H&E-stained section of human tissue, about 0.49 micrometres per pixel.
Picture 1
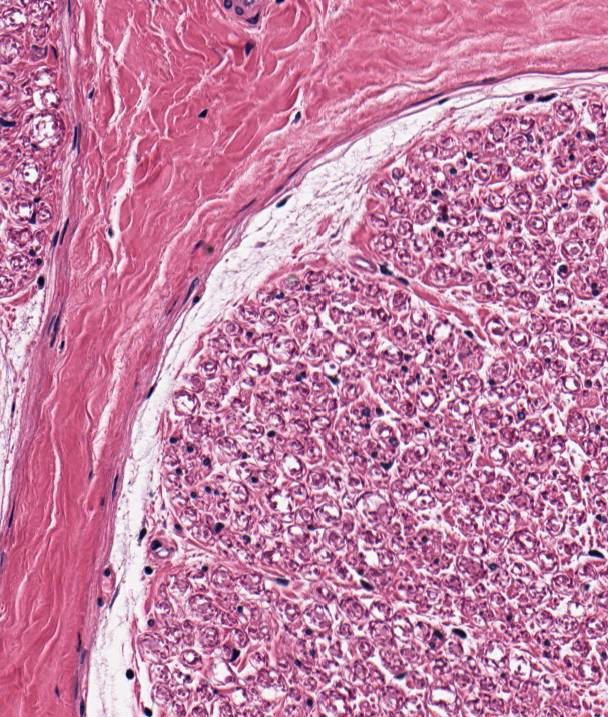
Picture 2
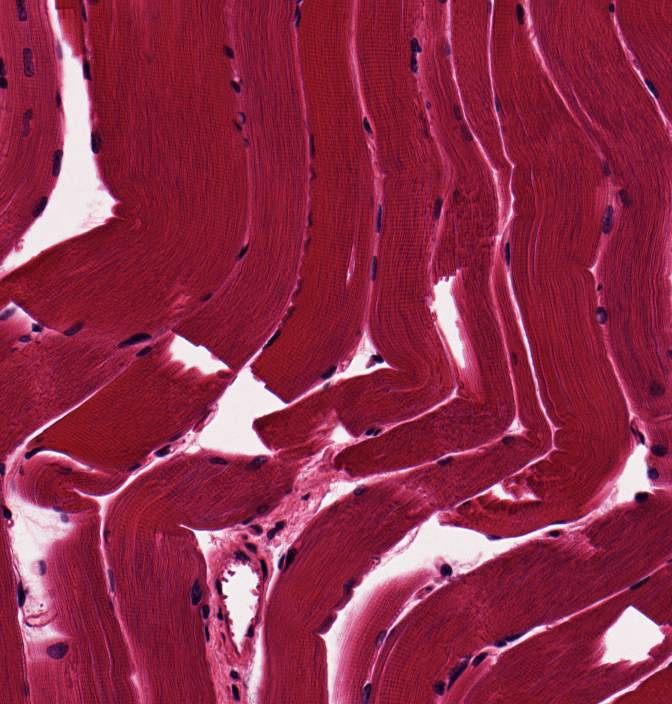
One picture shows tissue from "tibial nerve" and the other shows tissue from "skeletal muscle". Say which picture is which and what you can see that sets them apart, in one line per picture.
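Picture 1: tibial nerve. The nerve fibres within the bundle are cut in cross-section and appear as small round profiles packed closely together.
Picture 2: skeletal muscle. The field is filled with long, parallel muscle fibres cut lengthwise that run mainly from top to bottom.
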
